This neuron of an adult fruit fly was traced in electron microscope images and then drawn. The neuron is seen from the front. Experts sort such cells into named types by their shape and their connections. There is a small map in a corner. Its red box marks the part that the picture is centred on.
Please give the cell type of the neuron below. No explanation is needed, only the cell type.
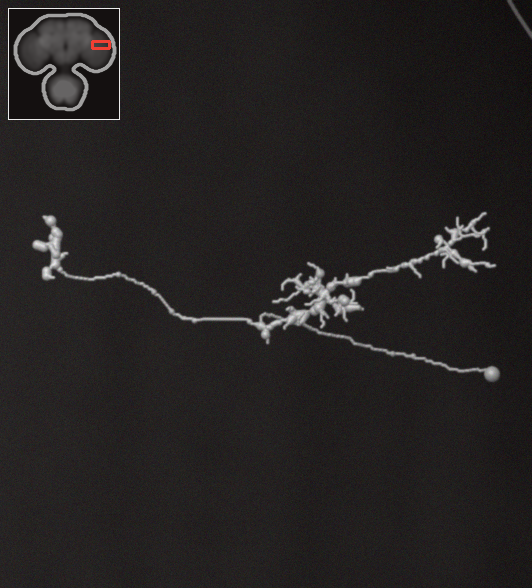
T2a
